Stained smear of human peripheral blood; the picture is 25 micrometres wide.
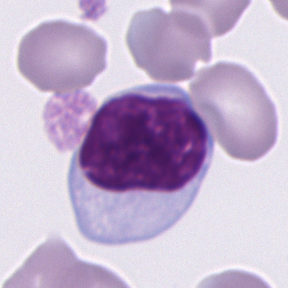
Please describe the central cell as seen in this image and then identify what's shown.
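Eccentrically placed in the upper part of the cell lies the nucleus. Its chromatin is dark purple and coarsely clumped, and no distinct nucleolus is visible. The cell outline is smooth, without surface projections. It is a typical lymphocyte.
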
